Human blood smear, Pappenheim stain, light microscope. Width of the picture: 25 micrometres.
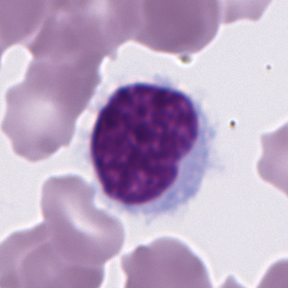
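Hairy cell, the nucleated cell at the centre of this stained peripheral blood smear. The hairy cell's nucleus fills most of the cell, and its chromatin is clumped into darker and lighter patches. The rim of cytoplasm is broader to the right of the nucleus than to the left. Along the right side, the cell edge frays into fine projections.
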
